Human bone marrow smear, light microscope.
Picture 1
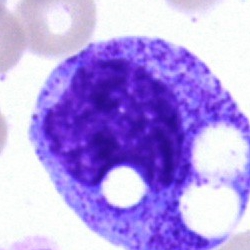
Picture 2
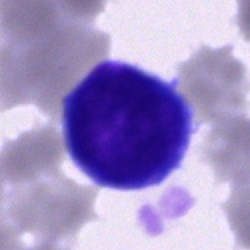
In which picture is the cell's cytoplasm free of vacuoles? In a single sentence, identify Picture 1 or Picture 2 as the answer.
No vacuoles are found in the cytoplasm of the cell in picture 2.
